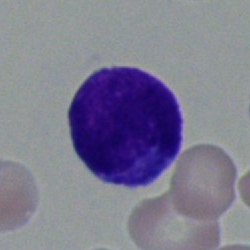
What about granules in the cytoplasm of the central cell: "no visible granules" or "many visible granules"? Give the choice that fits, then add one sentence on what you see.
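No visible granules. No granules are seen in the cytoplasm.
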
